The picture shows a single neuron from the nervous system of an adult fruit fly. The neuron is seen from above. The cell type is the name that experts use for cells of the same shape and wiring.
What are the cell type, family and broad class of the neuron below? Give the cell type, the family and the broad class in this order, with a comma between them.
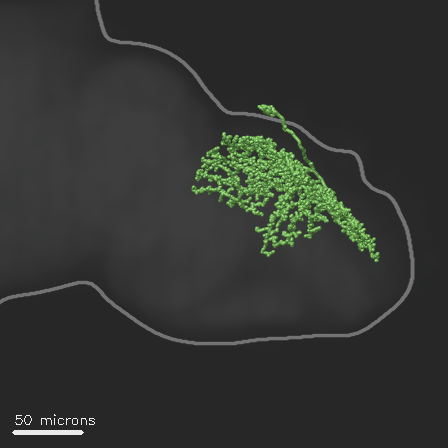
Dm19, Dm, optic-lobe intrinsic neuron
